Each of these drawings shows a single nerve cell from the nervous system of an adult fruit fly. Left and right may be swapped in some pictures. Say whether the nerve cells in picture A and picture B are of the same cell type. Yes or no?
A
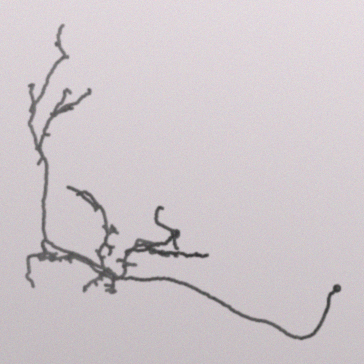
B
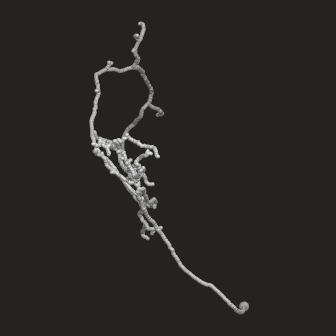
yes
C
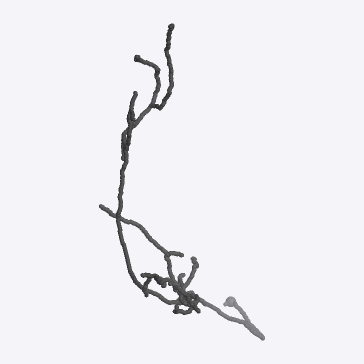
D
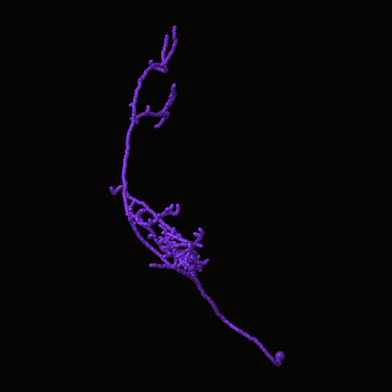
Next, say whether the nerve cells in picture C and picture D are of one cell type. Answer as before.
yes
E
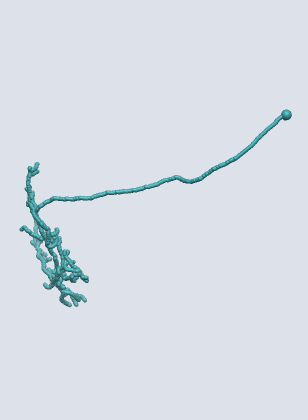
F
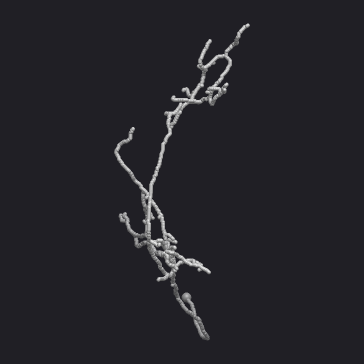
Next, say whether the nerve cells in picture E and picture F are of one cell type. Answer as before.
no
